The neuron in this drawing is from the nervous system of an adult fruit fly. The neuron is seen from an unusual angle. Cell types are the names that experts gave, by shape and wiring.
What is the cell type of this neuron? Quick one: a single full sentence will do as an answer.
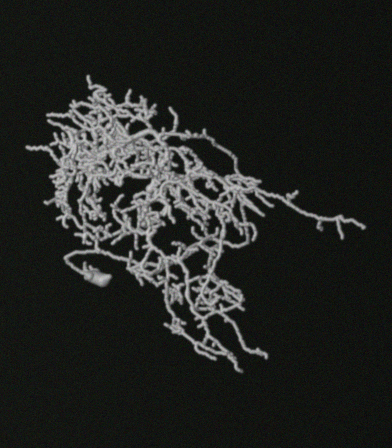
Of the cell type IN02A019 is this neuron.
